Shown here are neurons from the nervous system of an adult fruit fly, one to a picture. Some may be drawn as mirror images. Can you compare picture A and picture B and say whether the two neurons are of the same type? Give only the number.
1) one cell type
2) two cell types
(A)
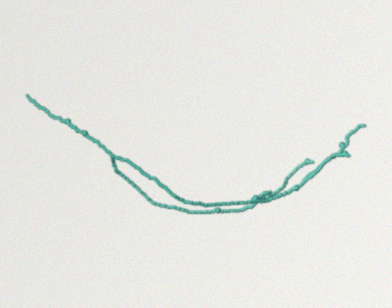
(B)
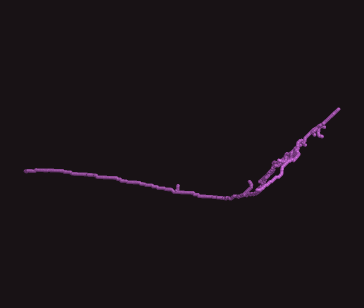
2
